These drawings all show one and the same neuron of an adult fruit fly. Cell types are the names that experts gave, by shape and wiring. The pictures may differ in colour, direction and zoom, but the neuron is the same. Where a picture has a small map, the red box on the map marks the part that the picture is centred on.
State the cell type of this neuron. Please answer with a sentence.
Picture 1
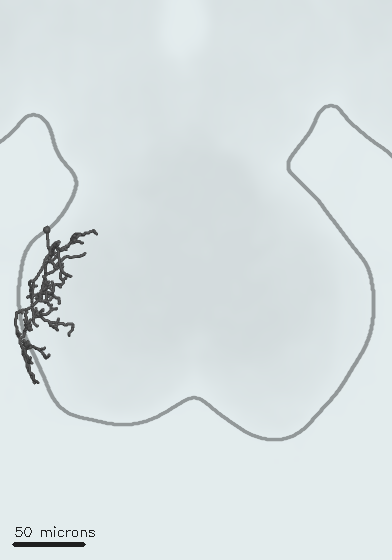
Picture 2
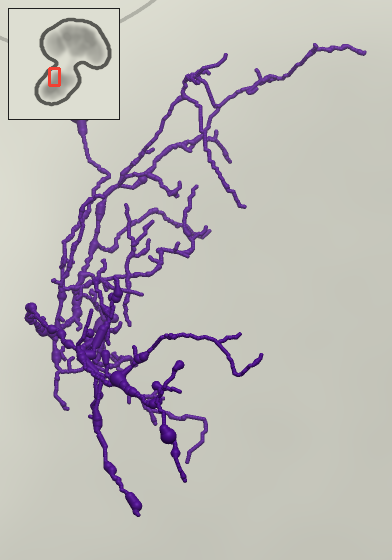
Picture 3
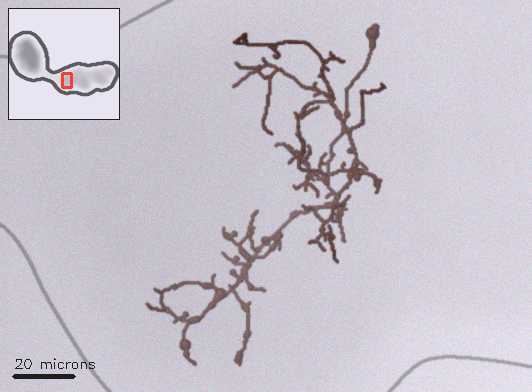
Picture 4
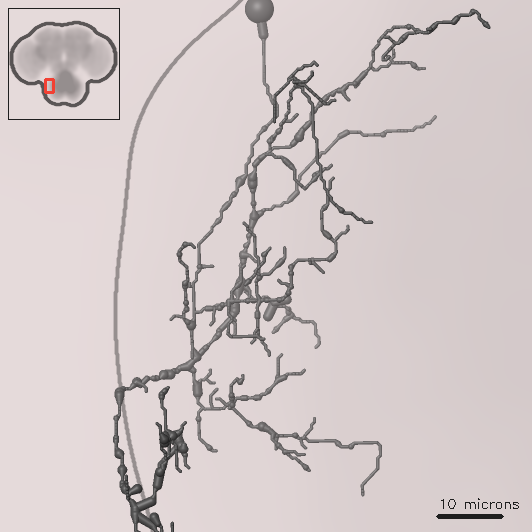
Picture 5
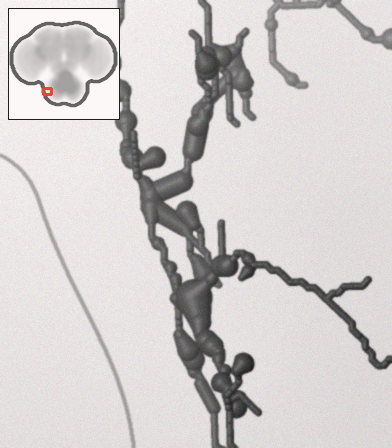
The cell type is IN19A102.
